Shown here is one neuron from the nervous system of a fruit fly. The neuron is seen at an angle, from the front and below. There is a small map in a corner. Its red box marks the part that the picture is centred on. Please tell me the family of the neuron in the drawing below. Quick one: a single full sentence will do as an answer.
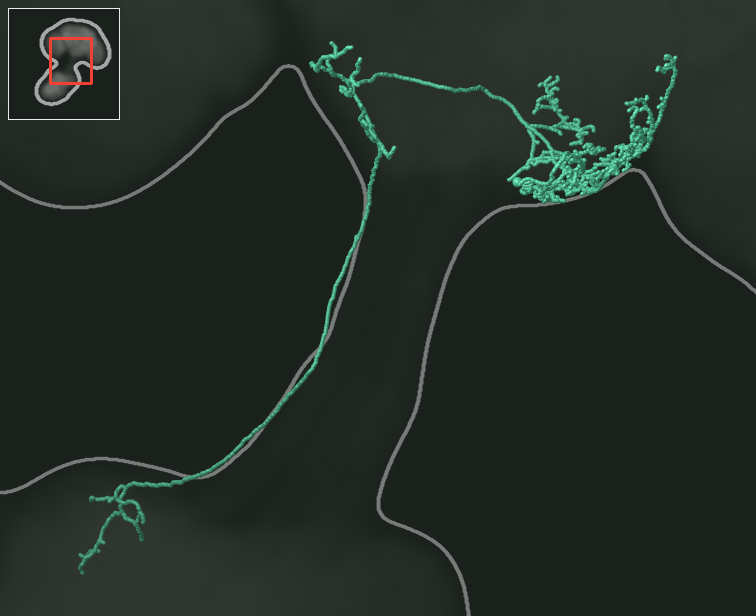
This neuron is grouped under the hemilineage 14B family.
